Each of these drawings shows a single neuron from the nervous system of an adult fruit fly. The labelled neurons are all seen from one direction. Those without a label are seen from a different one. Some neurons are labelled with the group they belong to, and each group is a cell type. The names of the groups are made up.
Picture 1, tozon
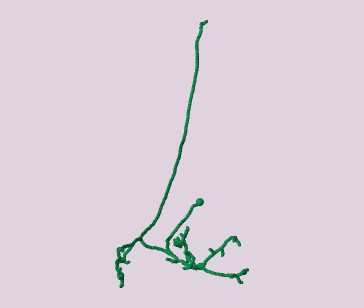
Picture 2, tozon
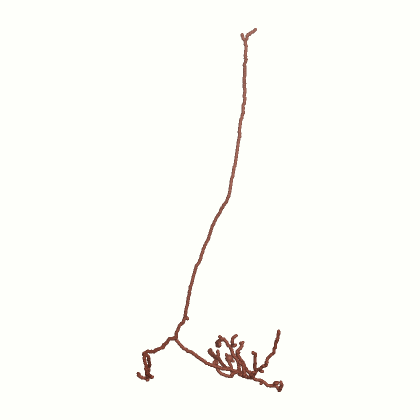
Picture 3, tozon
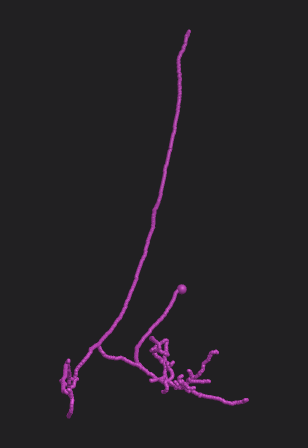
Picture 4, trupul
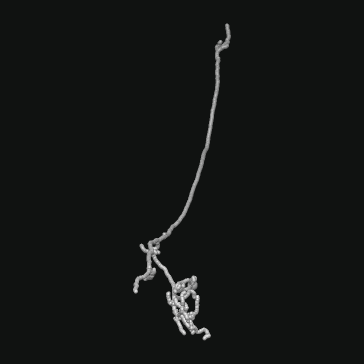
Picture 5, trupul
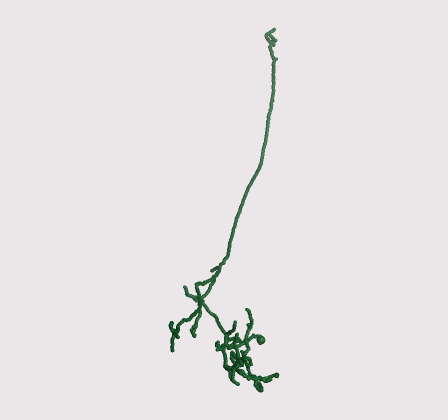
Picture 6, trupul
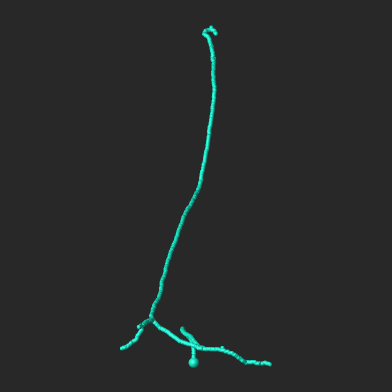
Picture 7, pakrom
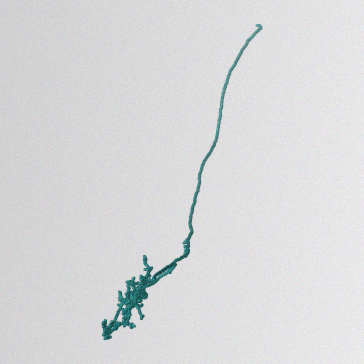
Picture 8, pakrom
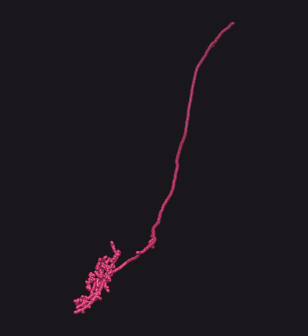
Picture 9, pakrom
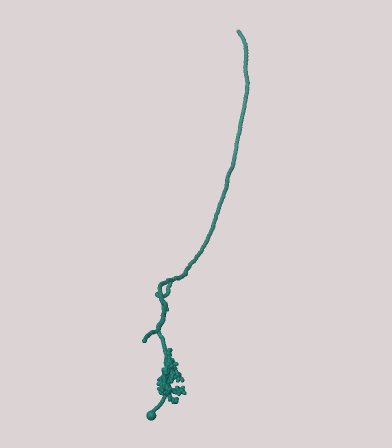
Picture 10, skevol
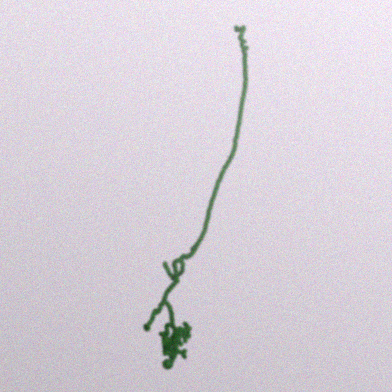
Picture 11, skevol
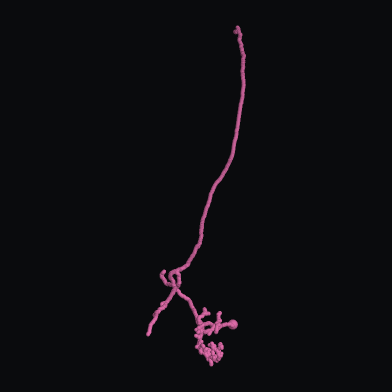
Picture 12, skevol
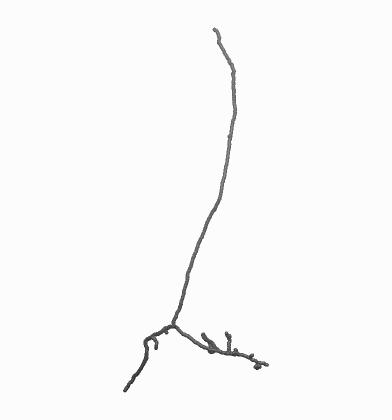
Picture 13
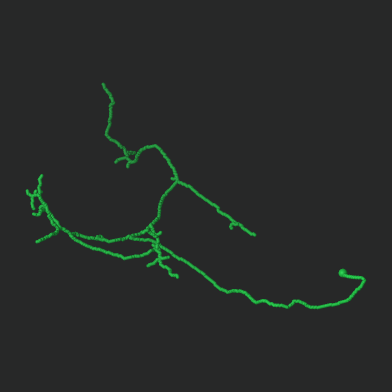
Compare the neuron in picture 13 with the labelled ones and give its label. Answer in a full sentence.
It belongs to tozon.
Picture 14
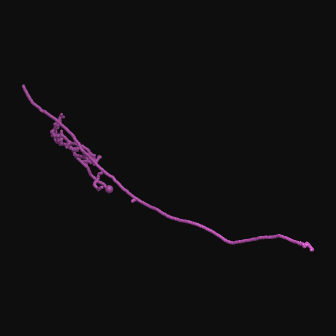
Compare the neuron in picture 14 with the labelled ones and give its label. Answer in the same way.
It belongs to skevol.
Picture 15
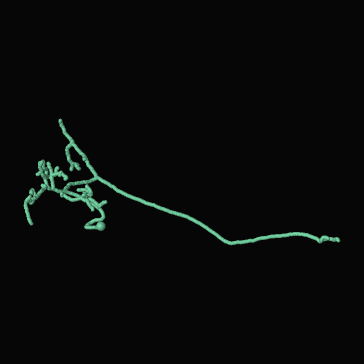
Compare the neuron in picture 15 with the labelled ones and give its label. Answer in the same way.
It belongs to tozon.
